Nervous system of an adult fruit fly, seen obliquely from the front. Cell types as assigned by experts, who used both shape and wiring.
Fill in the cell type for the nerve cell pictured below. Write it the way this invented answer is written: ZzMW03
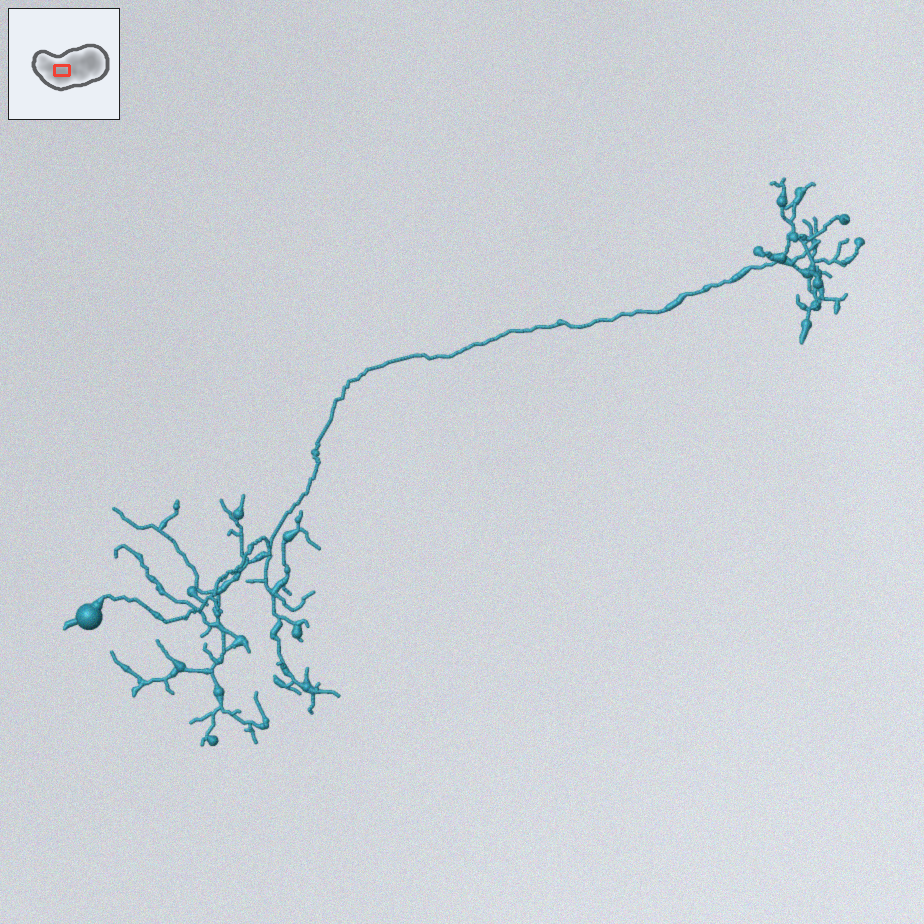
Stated: Tm34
